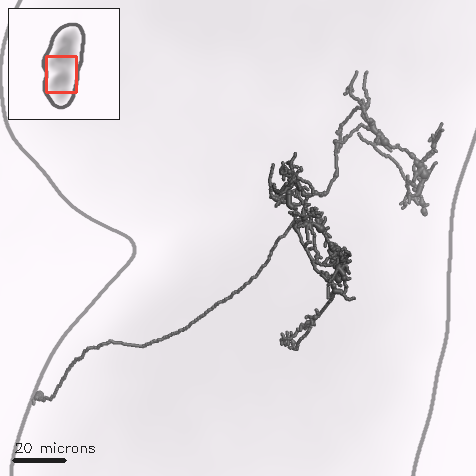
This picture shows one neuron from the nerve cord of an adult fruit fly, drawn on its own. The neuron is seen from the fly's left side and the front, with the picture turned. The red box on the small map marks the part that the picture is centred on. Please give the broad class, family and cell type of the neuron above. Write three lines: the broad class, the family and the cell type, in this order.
nerve-cord intrinsic neuron
hemilineage 07B
IN07B053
